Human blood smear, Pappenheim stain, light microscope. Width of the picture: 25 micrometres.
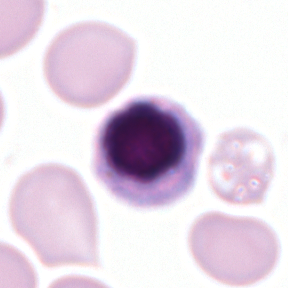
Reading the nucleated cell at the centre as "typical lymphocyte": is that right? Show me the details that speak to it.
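Quick run through: the chromatin is dark purple and dense, and the nucleus is round, which goes with normoblast.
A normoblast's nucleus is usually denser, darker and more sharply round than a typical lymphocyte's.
No nucleolus shows, which doesn't rule out typical lymphocyte.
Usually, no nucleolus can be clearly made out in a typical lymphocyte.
The nucleus fills only about 50% of the cell's area, which speaks against typical lymphocyte.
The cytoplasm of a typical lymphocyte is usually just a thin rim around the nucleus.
The cell is round and about 10 micrometres across, its nucleus about 7 micrometres. The cytoplasm is pale bluish lilac without vacuoles, and a pale round body with small bright dots sits just to the right. So typical lymphocyte doesn't fit; this is a normoblast.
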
